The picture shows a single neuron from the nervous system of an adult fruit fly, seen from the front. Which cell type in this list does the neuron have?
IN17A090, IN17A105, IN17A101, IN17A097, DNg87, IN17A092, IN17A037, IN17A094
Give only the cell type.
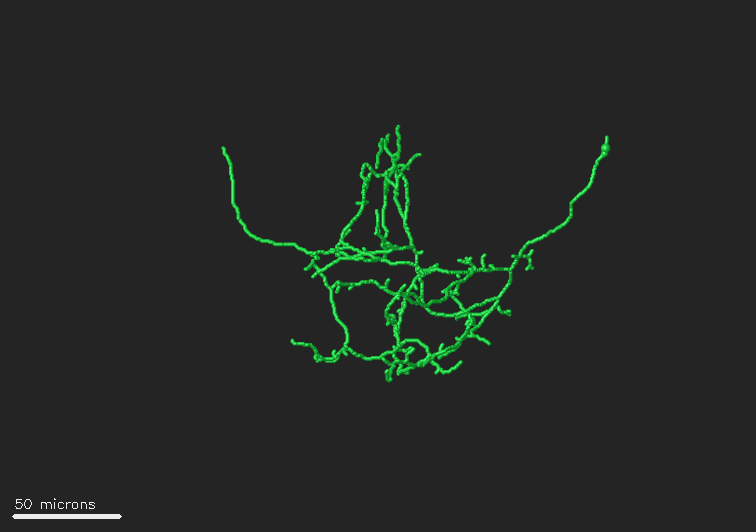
IN17A094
